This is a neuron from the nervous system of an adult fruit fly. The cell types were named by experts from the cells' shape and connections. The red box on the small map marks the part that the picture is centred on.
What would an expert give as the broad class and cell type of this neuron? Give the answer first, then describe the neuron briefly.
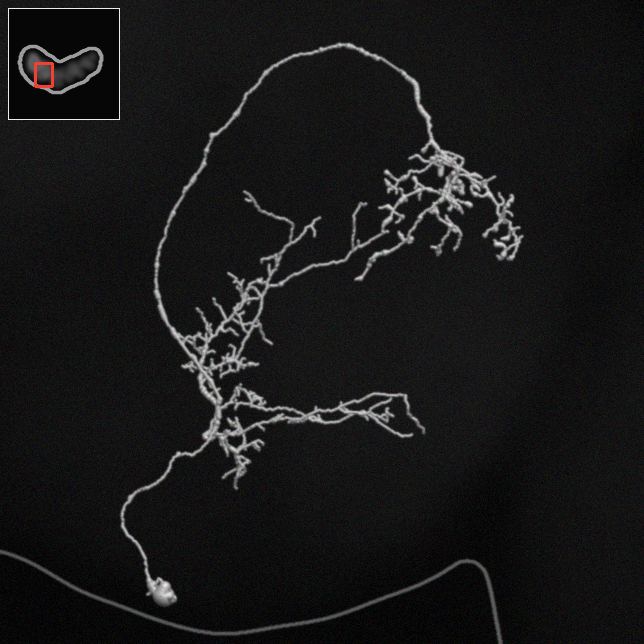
It is a central-brain intrinsic neuron. The cell type is CB0046. The cell body is at the lower left of the picture. Dozens of branch ends can be seen.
